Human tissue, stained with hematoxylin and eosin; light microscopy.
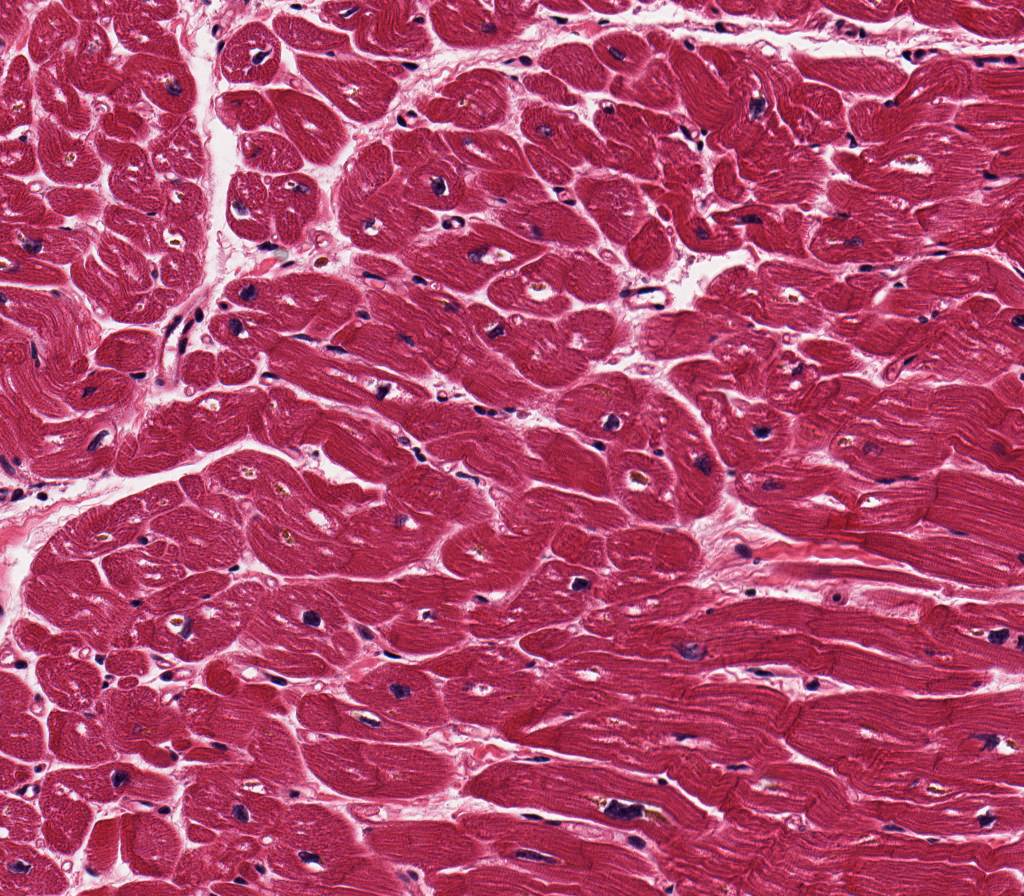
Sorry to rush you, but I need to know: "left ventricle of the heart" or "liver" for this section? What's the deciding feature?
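Left ventricle of the heart, not liver.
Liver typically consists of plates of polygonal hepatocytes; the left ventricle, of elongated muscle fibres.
Here lengthwise-cut fibres in the lower right branch and join neighbours; upper and left, fibres are cut mostly across or obliquely. Cytoplasm: deeply eosinophilic, with fine myofibril lines along the fibres.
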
